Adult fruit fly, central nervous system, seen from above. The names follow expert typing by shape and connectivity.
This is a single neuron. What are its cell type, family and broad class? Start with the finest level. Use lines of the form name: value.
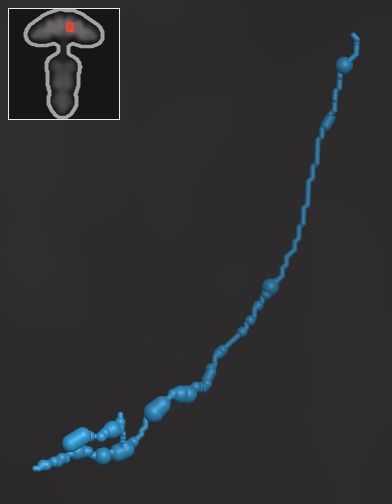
cell type: JO-ED2_a
family: class mechanosensory
broad class: sensory neuron entering the brain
